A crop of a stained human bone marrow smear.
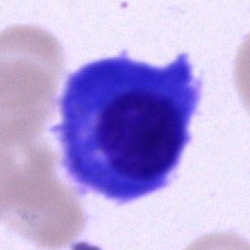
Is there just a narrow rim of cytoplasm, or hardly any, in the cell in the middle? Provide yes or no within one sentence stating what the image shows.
No, there is abundant cytoplasm around the nucleus.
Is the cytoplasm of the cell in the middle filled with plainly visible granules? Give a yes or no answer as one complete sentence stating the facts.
No, its cytoplasm is free of any visible granules.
